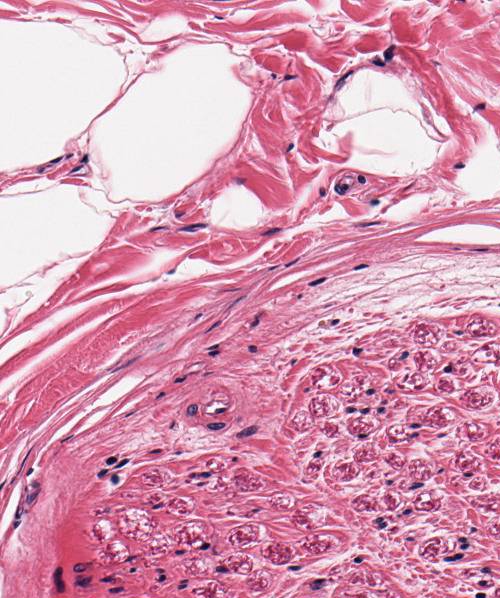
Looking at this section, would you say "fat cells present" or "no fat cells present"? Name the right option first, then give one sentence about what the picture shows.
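Fat cells present. Large clear empty spaces of fat cells occupy the top of the field.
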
